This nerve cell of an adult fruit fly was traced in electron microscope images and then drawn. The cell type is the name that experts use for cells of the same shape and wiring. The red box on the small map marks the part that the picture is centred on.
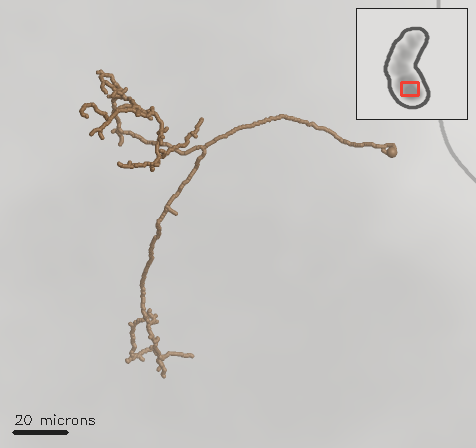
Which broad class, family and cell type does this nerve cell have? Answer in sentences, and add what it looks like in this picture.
This is a central-brain intrinsic neuron. Its family is hemilineage PSp1. Its cell type is PS193b. By the scale bar it is about 120 microns wide in this view. As drawn here it is about as wide as it is tall.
